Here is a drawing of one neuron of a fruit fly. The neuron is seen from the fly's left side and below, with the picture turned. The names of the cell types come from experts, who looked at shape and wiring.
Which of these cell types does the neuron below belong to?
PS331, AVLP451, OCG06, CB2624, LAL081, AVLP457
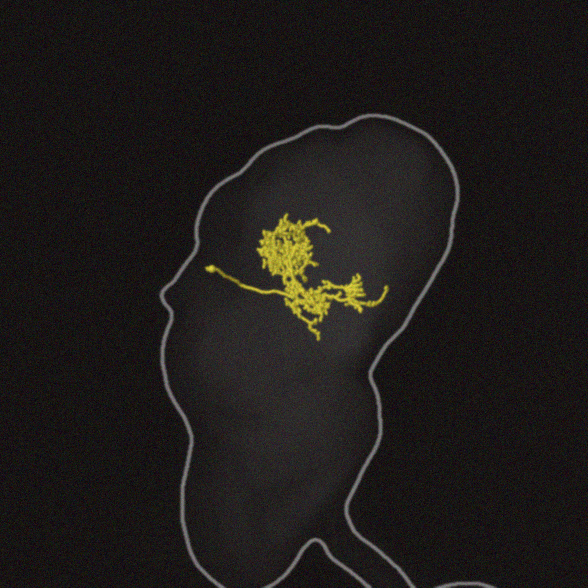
LAL081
